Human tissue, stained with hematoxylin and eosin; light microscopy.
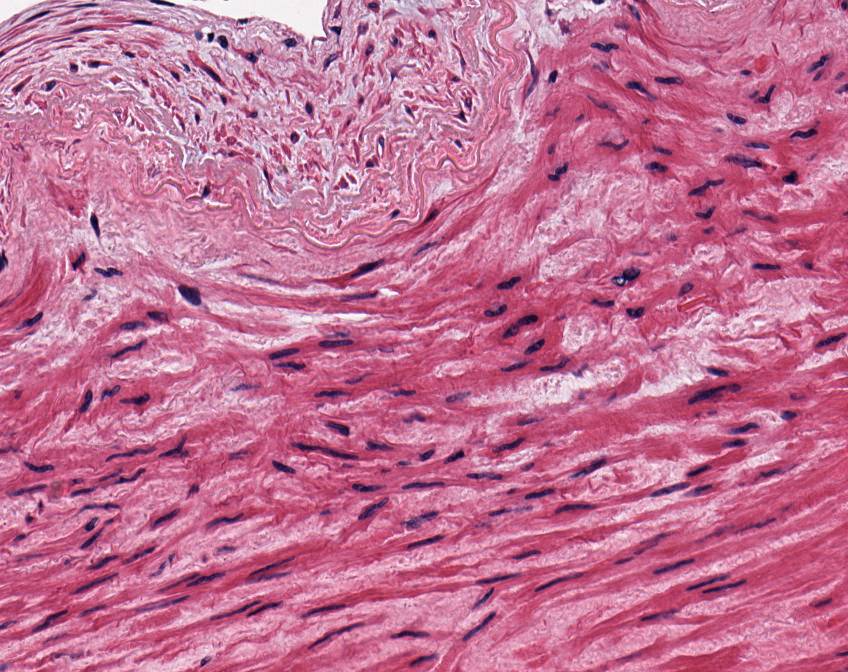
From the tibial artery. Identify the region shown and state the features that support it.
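You're in the tunica media here. Closely packed smooth muscle cells fill the lower two-thirds, running mostly left to right with a slight diagonal sweep. Their nuclei are elongated, dark blue and blunt-ended, and the cytoplasm is a deep eosinophilic pink.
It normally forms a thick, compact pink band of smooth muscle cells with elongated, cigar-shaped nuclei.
A paler, looser region takes up the upper part.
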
